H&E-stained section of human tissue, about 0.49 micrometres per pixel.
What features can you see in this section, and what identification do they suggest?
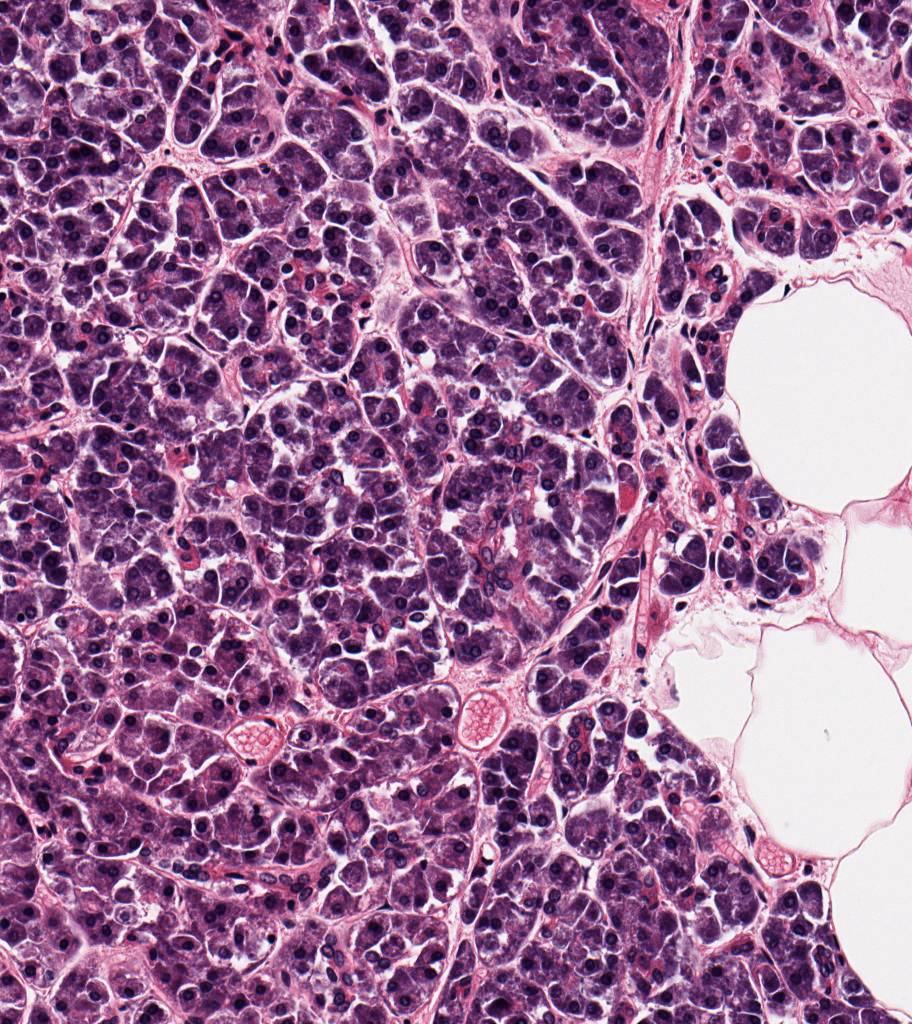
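Closely packed acini fill the field, grouped into lobules by thin pink septa. Acinar cells show deeply purple-staining cytoplasm, each with a single round nucleus set toward the cell base. A band of pink connective tissue runs roughly vertically from the top edge down the right-centre of the field. This is pancreas.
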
